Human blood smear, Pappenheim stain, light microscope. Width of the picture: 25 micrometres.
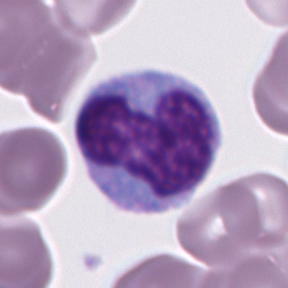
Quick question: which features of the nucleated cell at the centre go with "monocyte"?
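Going with monocyte, I'd start with size: this cell is about 13 micrometres across.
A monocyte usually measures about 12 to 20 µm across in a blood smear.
The cytoplasm is pale greyish blue, with a fine dusty texture and no coarse granules.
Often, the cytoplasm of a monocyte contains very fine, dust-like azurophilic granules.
Beyond that, the nucleus lies across the middle of the cell, with cytoplasm showing both above and below it, and it fills about 60% of the cell's area. Its chromatin is dark purple and dense, with small paler patches.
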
